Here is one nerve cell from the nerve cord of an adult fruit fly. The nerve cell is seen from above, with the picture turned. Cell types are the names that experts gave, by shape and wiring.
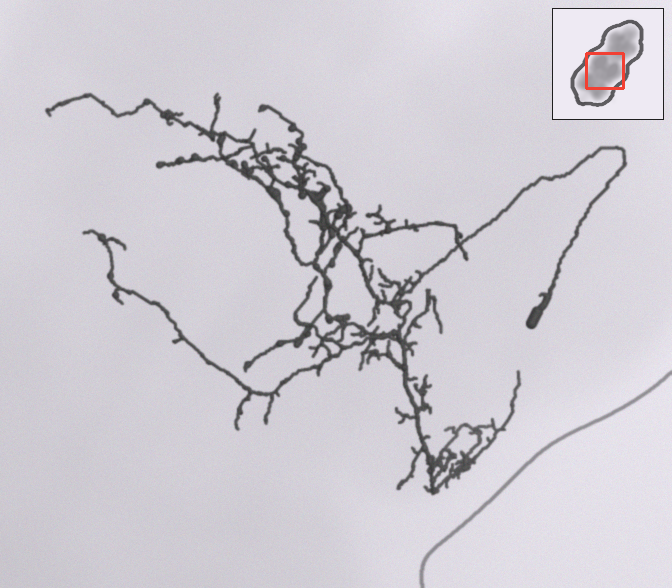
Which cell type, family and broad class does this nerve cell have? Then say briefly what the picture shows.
Its cell type is IN11B015. The family is hemilineage 11B. Its broad class is nerve-cord intrinsic neuron. Dozens of branch ends can be seen. In this view it is wider than it is tall.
